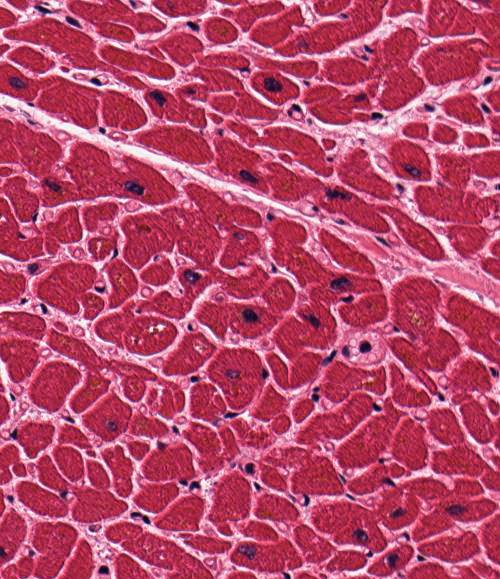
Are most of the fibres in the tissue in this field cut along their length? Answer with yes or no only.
No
